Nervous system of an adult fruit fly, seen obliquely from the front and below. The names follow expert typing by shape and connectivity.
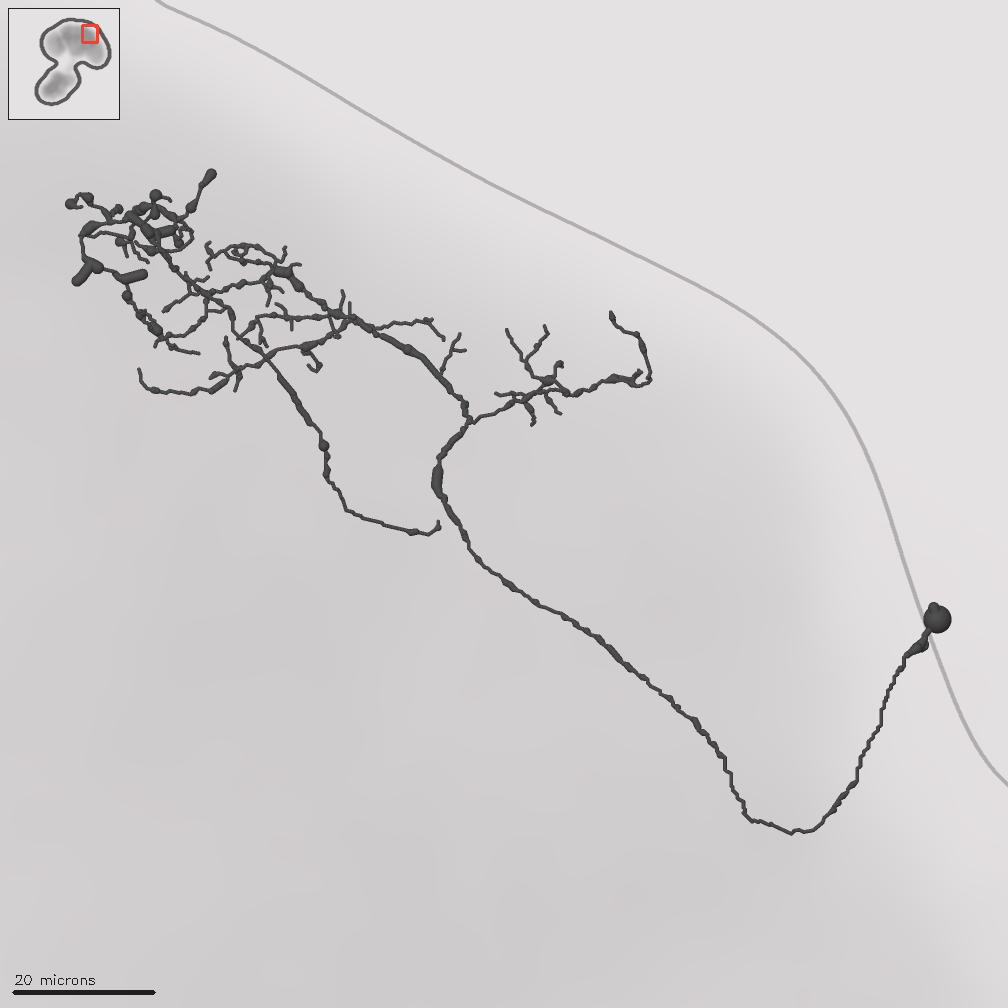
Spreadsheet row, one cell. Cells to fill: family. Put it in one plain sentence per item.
The family is hemilineage SLPal3_and_SLPal4_dorsal.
